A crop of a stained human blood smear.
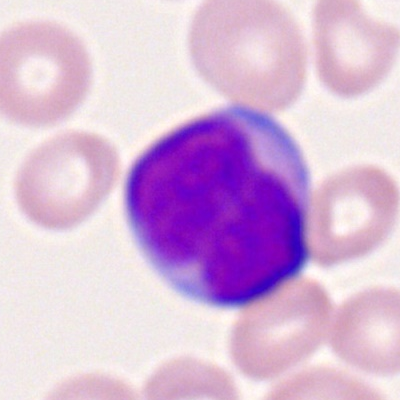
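Myeloblast (centre). Outline roughly round and smooth; the nucleus fills most of the cell and shows a cleft or indentation on its upper right side. No granules are visible in the cytoplasm.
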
